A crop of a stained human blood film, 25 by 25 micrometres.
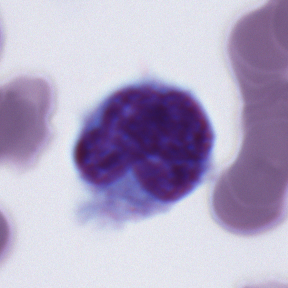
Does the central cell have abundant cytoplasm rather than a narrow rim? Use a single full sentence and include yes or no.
No, the cell has scant cytoplasm instead of a broad area.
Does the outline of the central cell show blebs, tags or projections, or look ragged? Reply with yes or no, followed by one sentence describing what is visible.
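Yes. The cell is roughly round, with a ragged, frayed edge along its bottom.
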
